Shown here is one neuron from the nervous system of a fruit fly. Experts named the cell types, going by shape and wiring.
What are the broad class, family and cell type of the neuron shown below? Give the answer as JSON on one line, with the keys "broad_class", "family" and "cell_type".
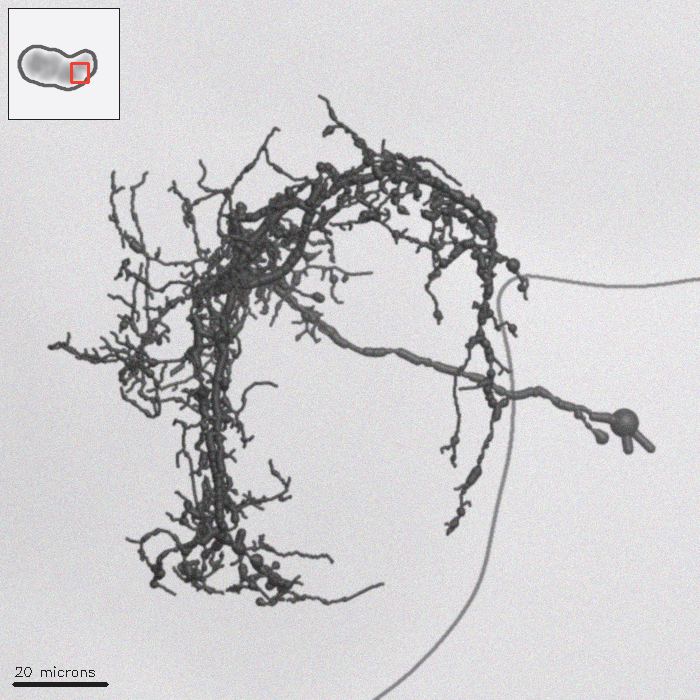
{"broad_class": "nerve-cord intrinsic neuron", "family": "hemilineage 21A", "cell_type": "IN21A009"}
